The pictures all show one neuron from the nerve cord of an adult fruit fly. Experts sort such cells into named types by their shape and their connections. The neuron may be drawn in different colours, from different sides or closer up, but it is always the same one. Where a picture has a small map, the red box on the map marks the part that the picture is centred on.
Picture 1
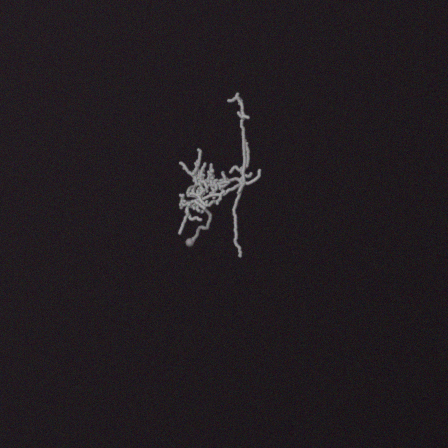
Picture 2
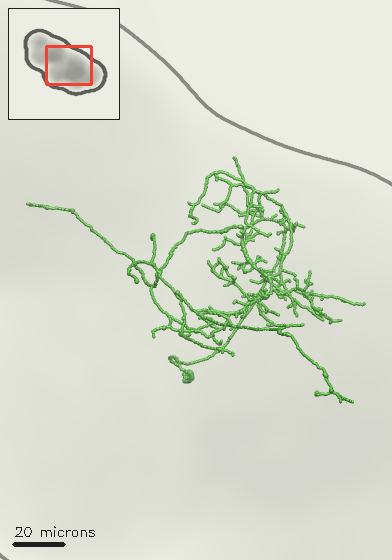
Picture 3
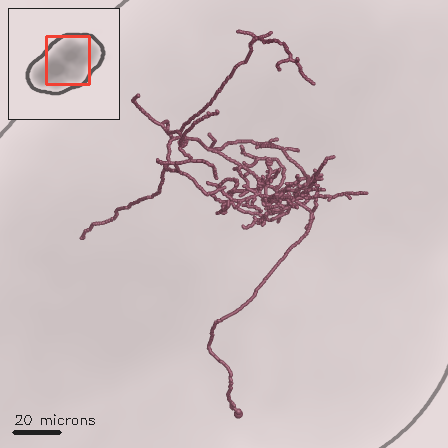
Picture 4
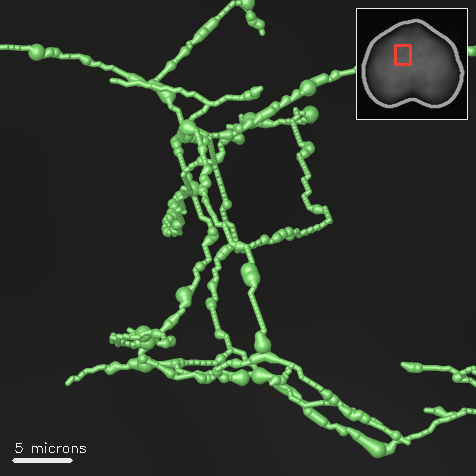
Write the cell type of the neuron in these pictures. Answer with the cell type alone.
IN06A116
